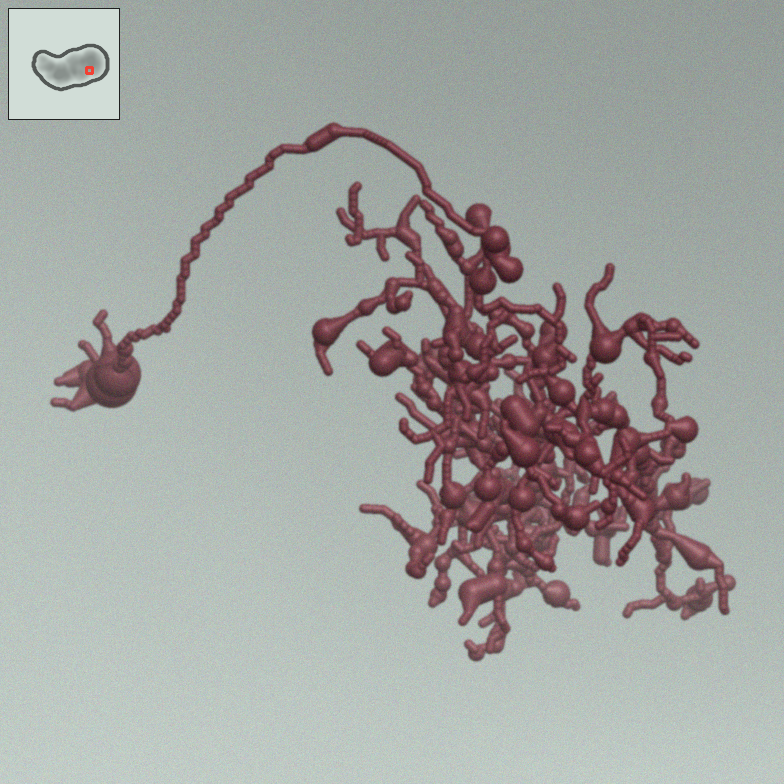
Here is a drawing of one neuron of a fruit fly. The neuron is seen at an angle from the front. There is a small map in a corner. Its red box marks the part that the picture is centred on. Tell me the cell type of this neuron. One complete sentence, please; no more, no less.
The cell type name for this neuron is Li14.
